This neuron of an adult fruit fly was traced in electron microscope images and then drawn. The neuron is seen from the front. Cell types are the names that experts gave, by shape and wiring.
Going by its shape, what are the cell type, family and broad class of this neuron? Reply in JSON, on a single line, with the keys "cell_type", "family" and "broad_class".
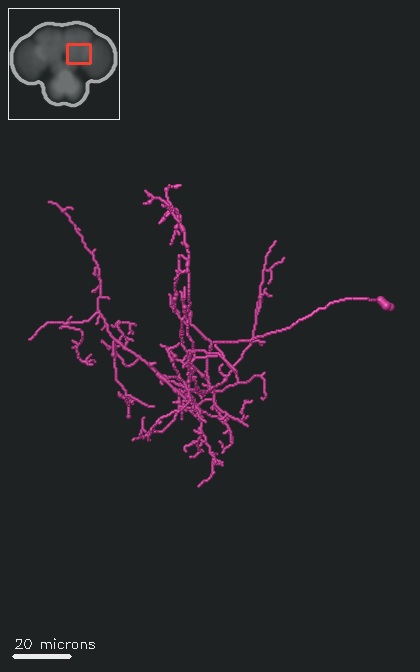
{"cell_type": "WED020_a", "family": "hemilineage LALa1_posterior", "broad_class": "central-brain intrinsic neuron"}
